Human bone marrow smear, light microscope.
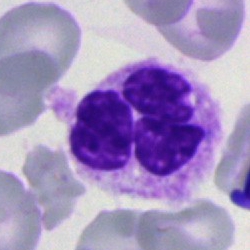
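Segmented neutrophil in a stained bone marrow smear. The roughly round outline has a slightly uneven edge. Deep purple, coarsely clumped chromatin shows paler patches between the dark areas. A moderate rim of pale pinkish-lilac cytoplasm, holding fine scattered pink-purple granules, surrounds the nucleus.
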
